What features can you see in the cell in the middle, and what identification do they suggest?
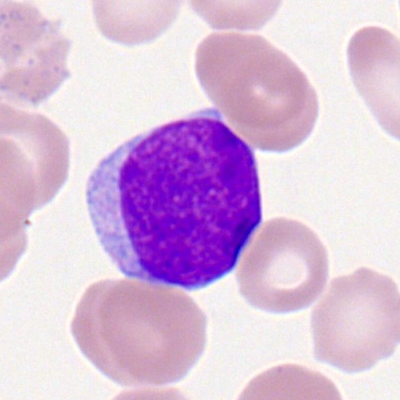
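Single unlobed nucleus occupying most of the cell, set toward the right side. Chromatin finely stippled, deep purple, with paler flecks throughout. Cytoplasm a narrow pale blue rim, seen mainly on the left side. Myeloblast.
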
